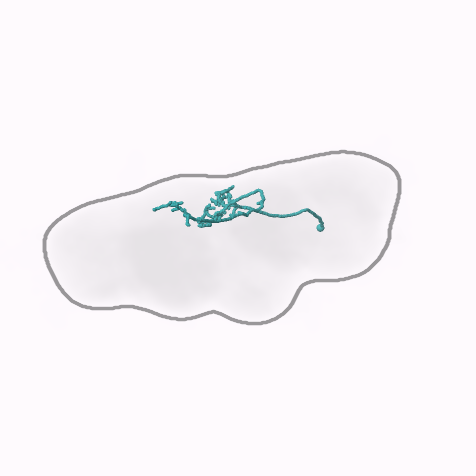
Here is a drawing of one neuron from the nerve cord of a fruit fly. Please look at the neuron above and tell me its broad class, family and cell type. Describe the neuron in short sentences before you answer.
In this view it is more than twice as wide as it is tall. This is a nerve-cord intrinsic neuron. The family is hemilineage 06A. Its cell type is IN06A083.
